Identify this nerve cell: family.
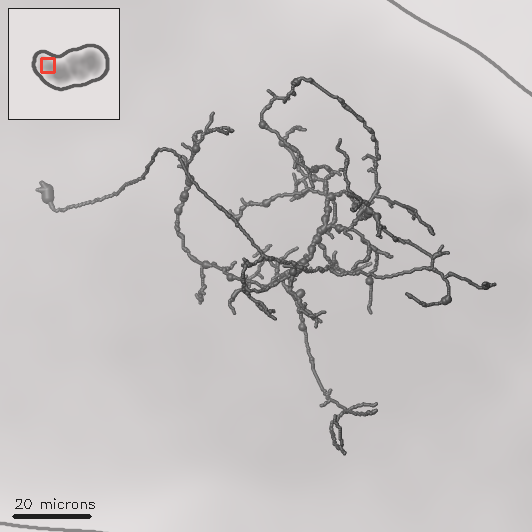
hemilineage 20A.22A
